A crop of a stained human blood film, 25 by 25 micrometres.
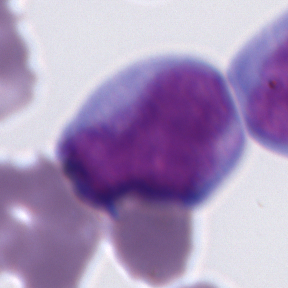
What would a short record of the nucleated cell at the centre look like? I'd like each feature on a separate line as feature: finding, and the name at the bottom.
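Outline: broadly rounded, slightly oval
Nucleus: fills most of the cell
Chromatin: fine, evenly spread, no coarse clumps
Cytoplasm: narrow pale-blue rim, widest along the upper-left edge
Name: myeloblast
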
